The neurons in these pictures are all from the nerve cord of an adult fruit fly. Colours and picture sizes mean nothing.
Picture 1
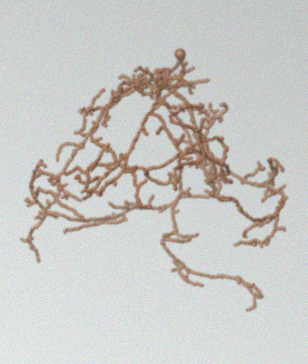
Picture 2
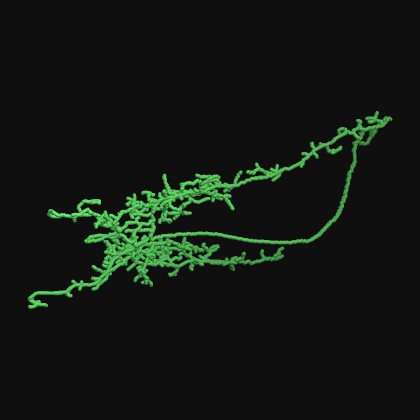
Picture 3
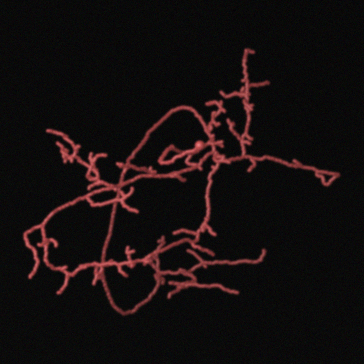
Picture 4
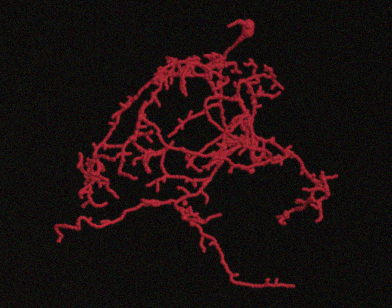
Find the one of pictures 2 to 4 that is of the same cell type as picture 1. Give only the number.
4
